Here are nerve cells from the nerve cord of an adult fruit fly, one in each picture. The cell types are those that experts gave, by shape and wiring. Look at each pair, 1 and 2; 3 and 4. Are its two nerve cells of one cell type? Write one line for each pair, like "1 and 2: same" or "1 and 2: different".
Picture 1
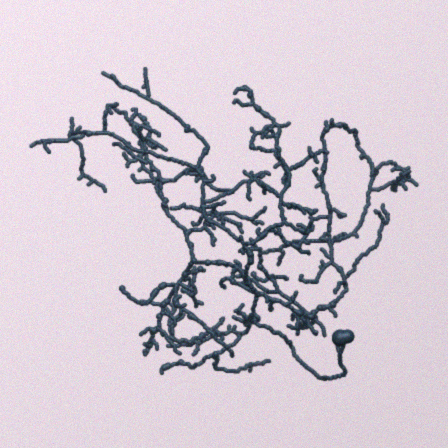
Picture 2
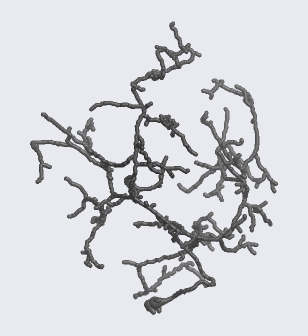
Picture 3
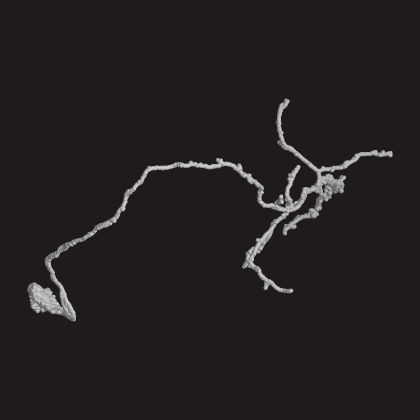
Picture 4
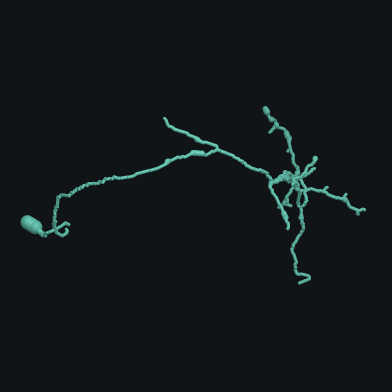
1 and 2: same
3 and 4: same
